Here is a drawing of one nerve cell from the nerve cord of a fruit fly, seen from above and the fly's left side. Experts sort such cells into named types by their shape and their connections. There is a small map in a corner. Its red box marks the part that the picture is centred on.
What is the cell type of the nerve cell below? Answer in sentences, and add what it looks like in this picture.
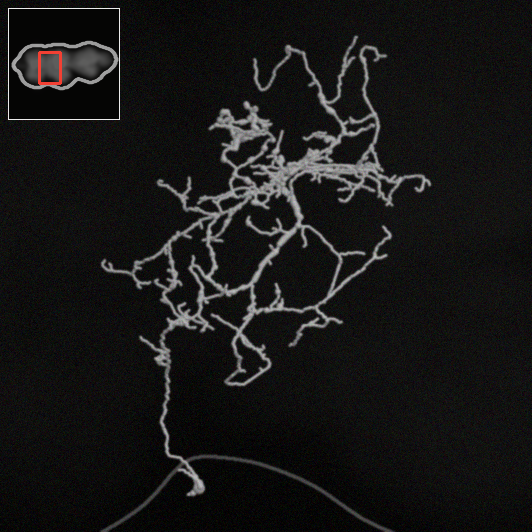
It is of cell type IN03B057. This is a nerve-cord intrinsic neuron. Dozens of branch ends can be seen. As drawn here it is taller than it is wide.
